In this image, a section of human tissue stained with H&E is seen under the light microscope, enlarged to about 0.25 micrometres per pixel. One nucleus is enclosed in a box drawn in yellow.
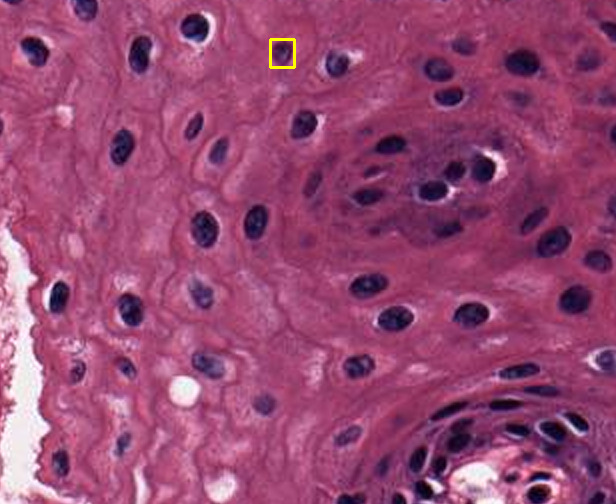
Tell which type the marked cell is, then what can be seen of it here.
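The marked nucleus belongs to a squamous epithelial cell. The nucleus is small and roundish, clearly smaller than most of the nuclei around it. Unlike several neighbouring nuclei, it has no clear white halo around it. It sits in a broad field of pink cytoplasm, with the nuclei spaced well apart and cell borders only faintly seen.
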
